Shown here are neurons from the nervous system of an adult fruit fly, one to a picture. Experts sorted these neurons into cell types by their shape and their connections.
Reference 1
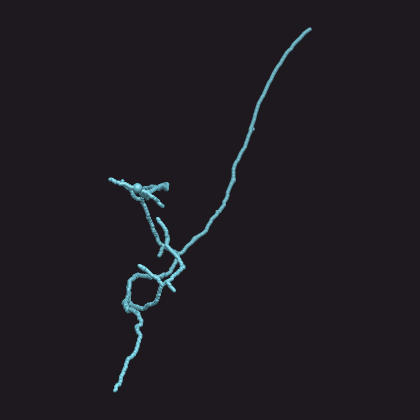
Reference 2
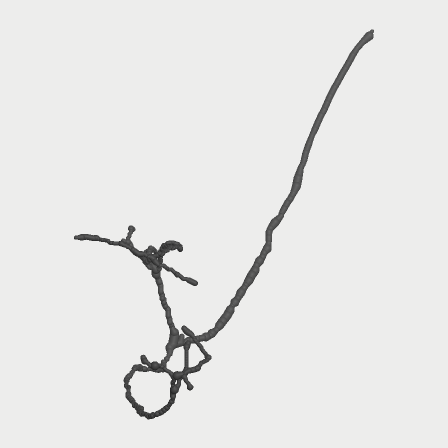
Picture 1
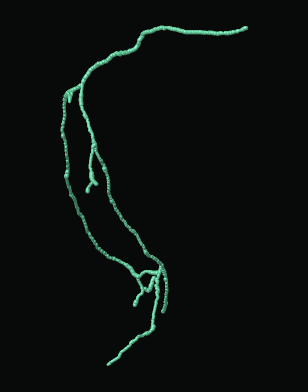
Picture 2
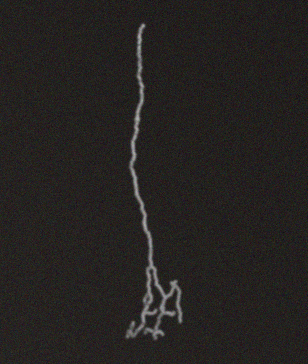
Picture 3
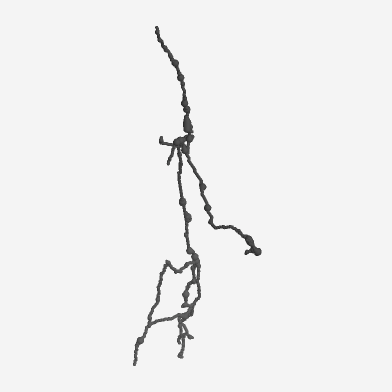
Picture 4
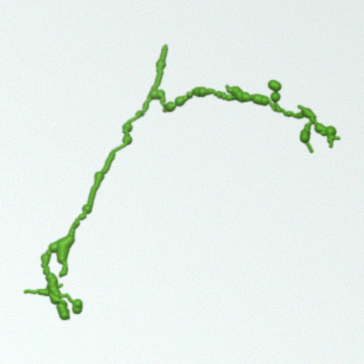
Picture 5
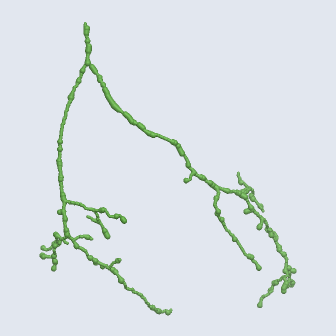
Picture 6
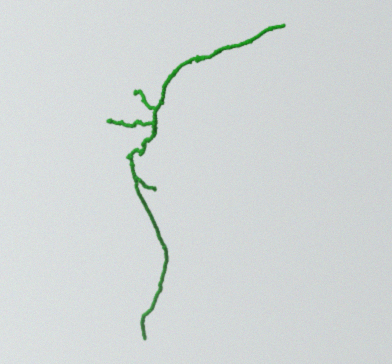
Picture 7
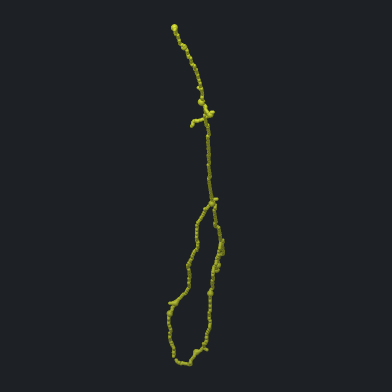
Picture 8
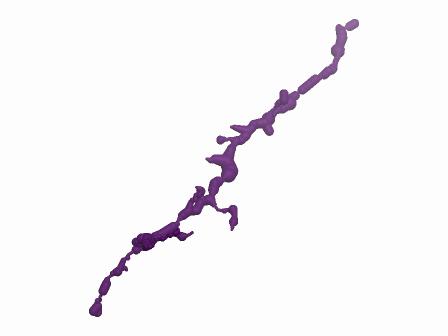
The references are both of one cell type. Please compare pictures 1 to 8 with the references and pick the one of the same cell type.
1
